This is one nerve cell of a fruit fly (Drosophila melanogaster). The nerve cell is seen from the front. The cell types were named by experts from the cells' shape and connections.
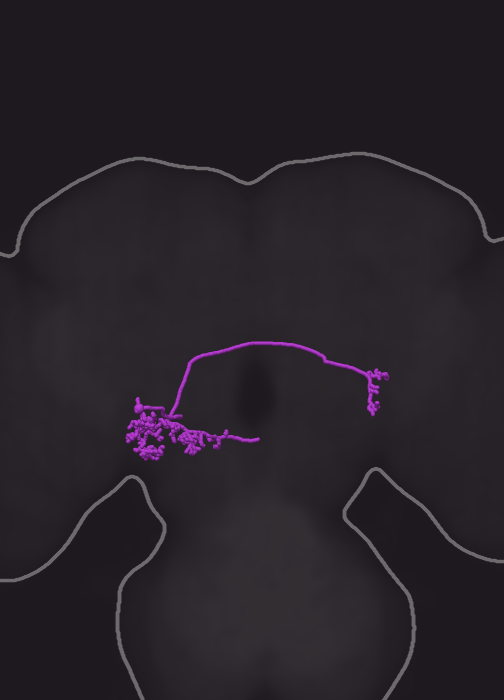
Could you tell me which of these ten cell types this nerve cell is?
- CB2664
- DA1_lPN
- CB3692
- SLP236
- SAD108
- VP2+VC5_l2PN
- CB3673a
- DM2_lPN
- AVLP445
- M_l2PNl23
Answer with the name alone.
CB2664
